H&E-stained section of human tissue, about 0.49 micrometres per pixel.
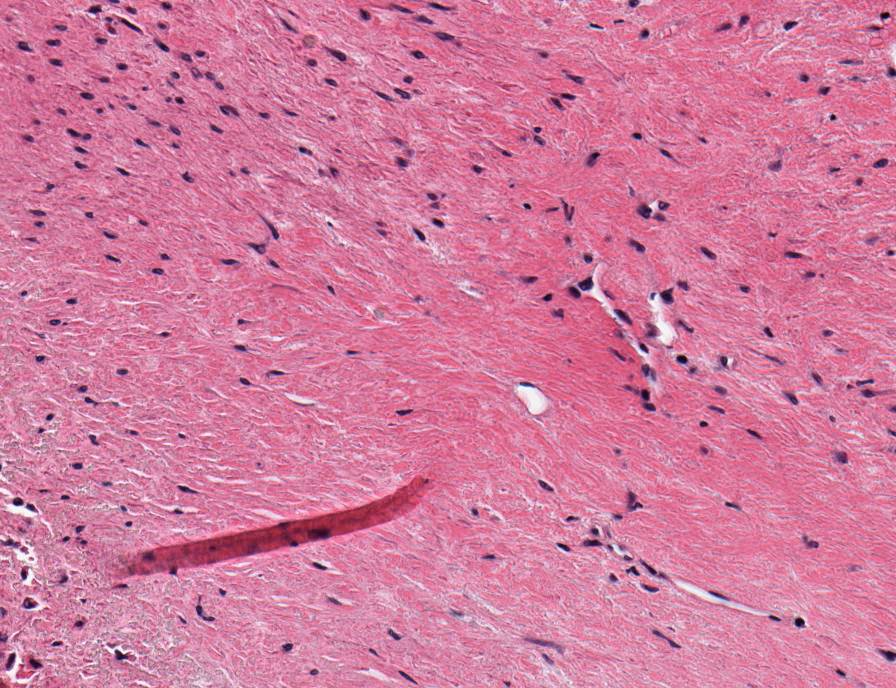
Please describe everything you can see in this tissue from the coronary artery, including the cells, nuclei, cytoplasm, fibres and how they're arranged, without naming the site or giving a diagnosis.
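You'll notice most of the nuclei have no distinct cytoplasm round them; they seem to sit bare in the fibrillary background. Just right of centre there are a few small slit-like empty lumens, with nuclei crowded around them. Down in the lower left, a single elongated, darker pink band with dark dots in it runs obliquely. No fat cells are seen in the field, by the way.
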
